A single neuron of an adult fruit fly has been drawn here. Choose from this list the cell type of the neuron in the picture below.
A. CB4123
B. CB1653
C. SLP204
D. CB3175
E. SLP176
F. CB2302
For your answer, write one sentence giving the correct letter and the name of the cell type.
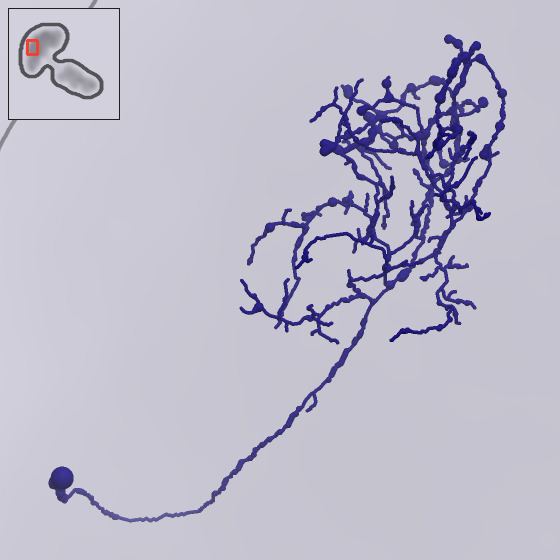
Option E corresponds to SLP176, the neuron's cell type.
